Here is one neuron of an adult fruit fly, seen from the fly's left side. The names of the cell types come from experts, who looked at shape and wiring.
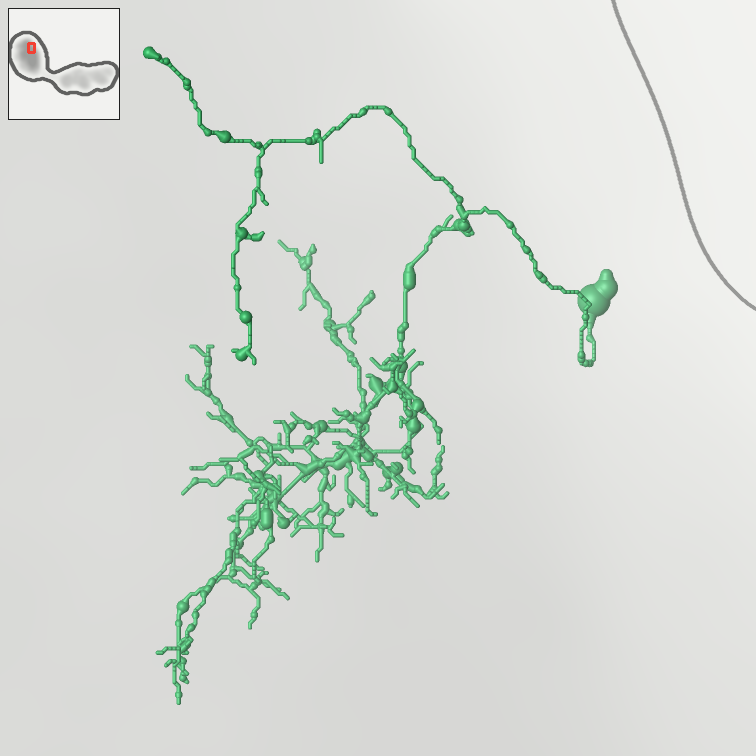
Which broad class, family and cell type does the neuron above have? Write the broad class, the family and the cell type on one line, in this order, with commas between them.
central-brain intrinsic neuron, hemilineage SLPp&v1_posterior, LHPV4g1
